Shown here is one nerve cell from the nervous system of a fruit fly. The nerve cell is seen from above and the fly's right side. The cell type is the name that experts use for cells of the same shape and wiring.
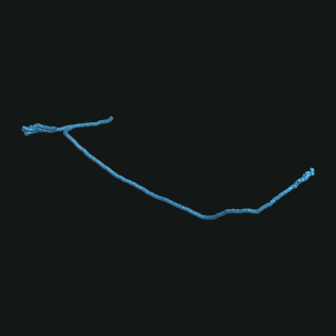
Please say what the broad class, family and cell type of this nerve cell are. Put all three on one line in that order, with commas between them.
sensory neuron ascending to the brain, class mechanosensory proprioceptive, SApp21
